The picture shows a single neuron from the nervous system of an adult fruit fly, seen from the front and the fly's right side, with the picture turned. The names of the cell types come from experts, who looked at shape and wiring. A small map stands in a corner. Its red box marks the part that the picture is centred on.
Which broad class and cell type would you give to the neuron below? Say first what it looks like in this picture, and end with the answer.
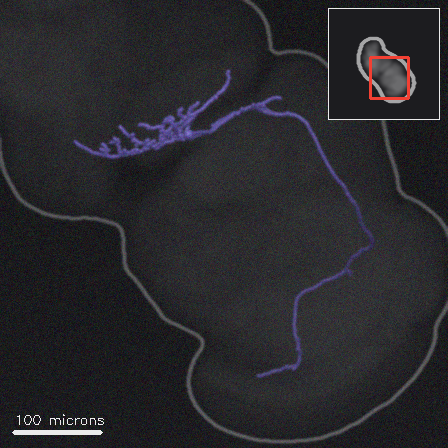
By the scale bar it is about 350 microns tall in this view. In this view it is about as wide as it is tall. Its broad class is visual projection neuron. It is of cell type aMe10.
